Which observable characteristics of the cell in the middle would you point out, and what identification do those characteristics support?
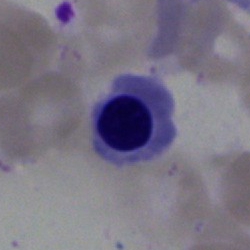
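The nucleus is placed off-centre, toward the left of the cell. Its chromatin is uniformly dense and very dark purple, and no nucleoli are visible. No granules can be seen in the cytoplasm. The cell is an erythroblast.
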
